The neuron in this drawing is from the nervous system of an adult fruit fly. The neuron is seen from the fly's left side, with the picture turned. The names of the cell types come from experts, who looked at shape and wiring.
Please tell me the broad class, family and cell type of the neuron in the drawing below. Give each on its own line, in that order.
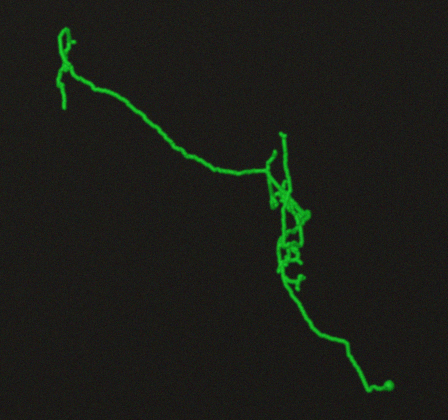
central-brain intrinsic neuron
hemilineage AOTUv3_ventral
LAL093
